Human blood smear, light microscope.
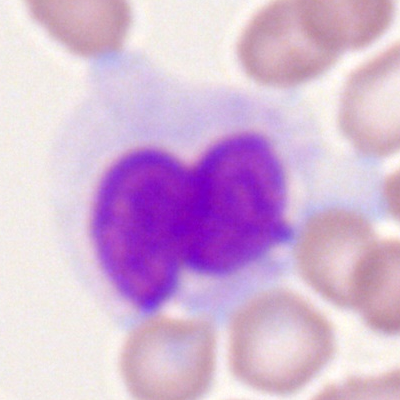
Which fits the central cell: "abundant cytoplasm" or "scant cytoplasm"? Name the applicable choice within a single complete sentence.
Its nucleus is set within plentiful cytoplasm.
